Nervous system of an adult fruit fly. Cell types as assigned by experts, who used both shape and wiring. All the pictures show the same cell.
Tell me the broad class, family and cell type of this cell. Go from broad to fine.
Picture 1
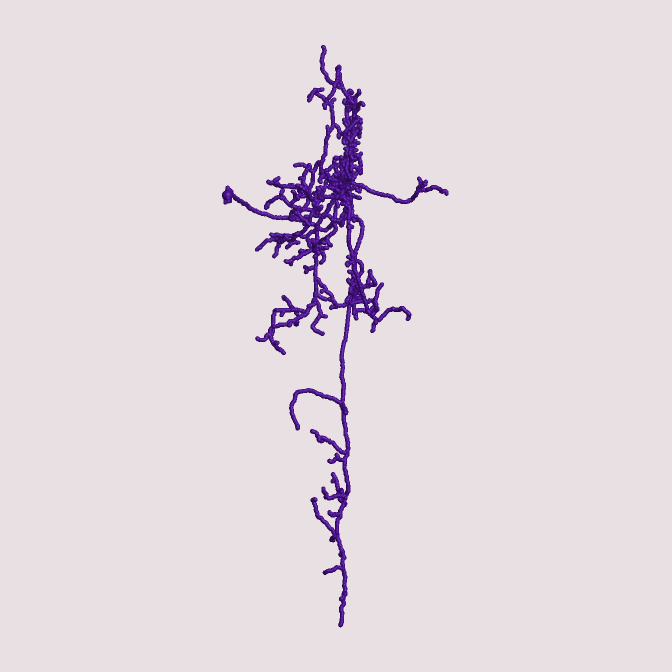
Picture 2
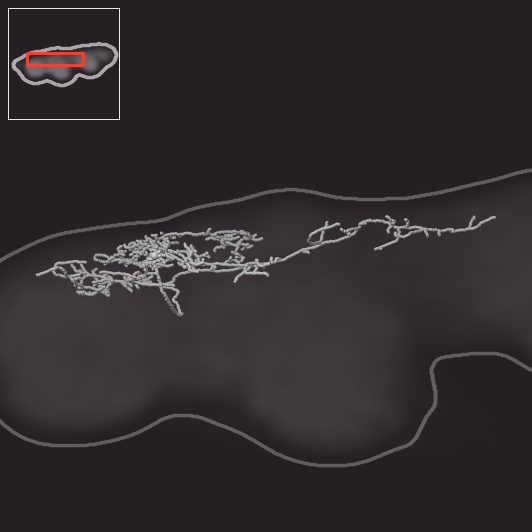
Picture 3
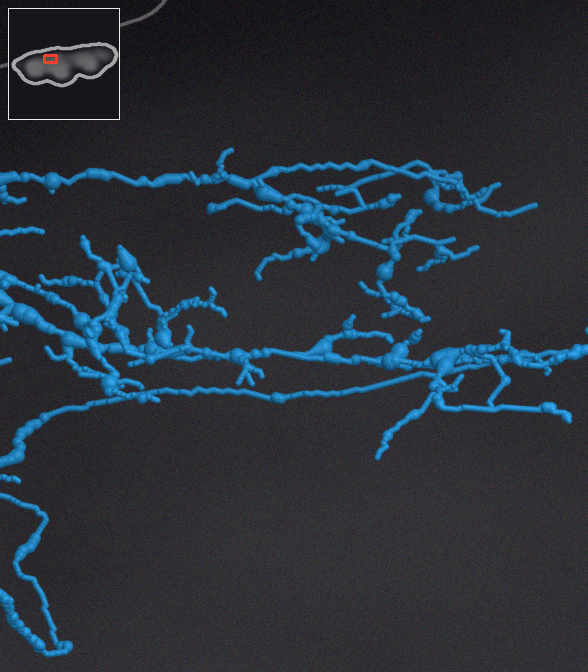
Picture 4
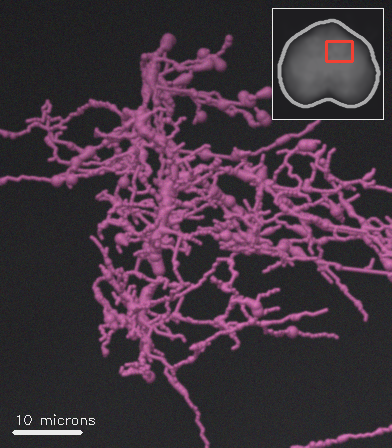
nerve-cord intrinsic neuron; hemilineage 11A; IN11A018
